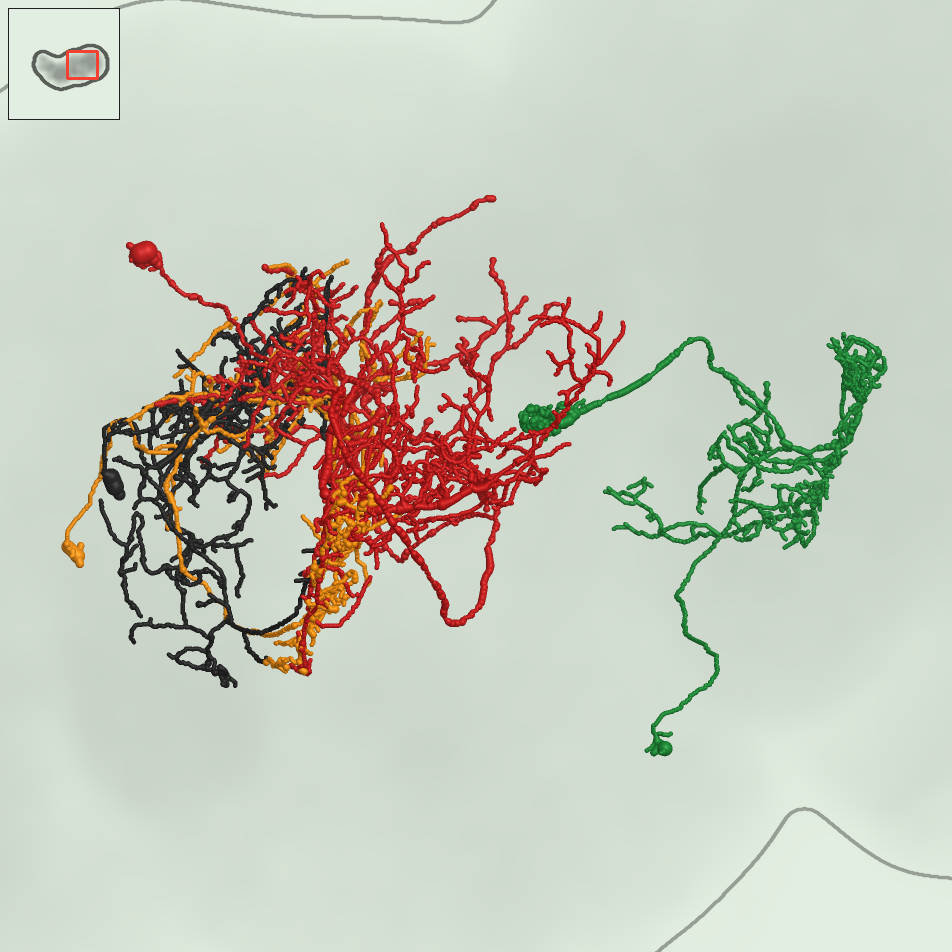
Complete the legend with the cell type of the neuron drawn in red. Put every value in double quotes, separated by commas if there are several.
"LAL190"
